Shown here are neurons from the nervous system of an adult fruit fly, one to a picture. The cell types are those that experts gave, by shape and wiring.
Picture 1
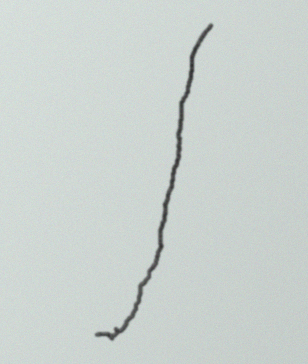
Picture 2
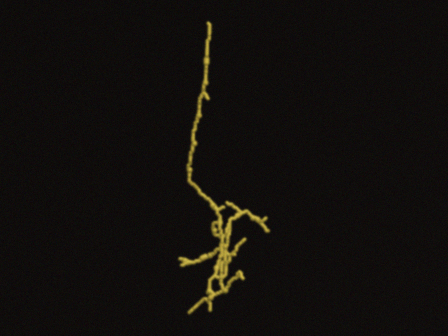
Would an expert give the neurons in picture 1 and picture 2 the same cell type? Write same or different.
different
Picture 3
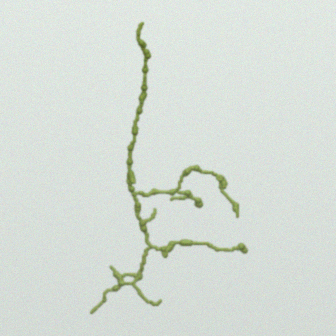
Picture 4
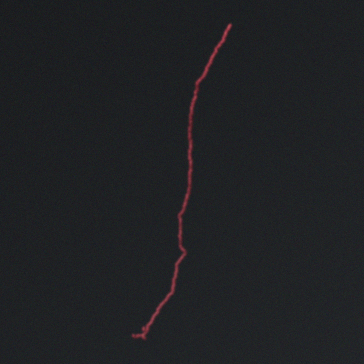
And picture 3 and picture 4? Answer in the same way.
different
